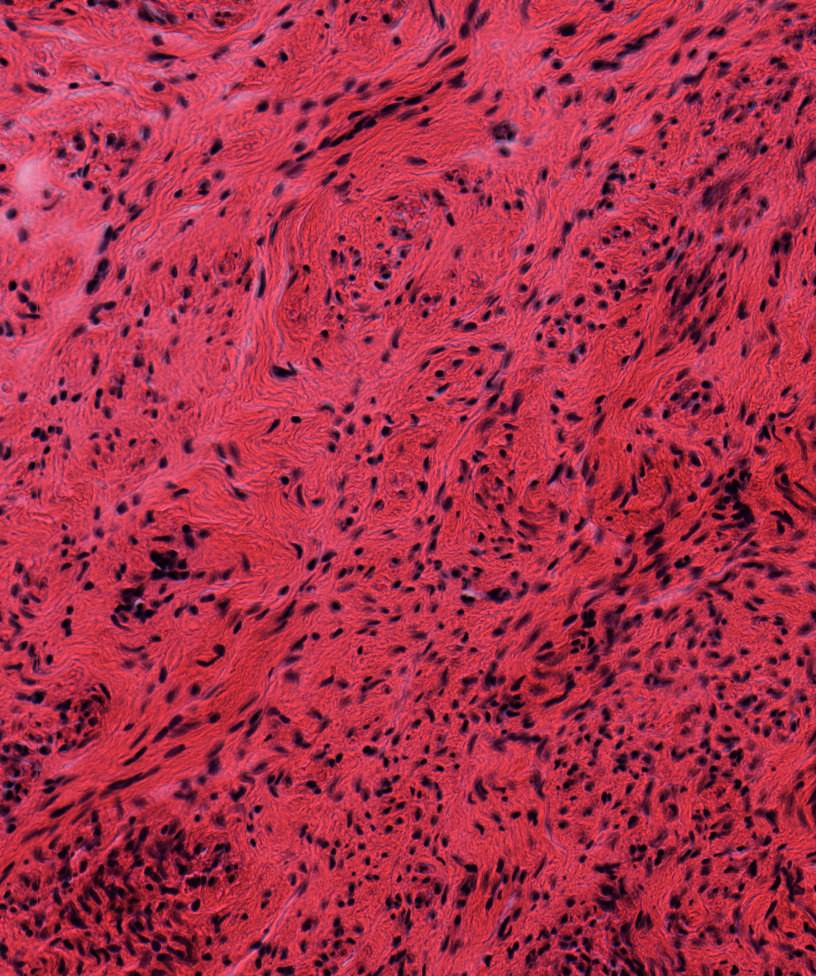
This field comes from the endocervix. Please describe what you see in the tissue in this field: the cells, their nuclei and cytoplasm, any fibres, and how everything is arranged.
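First, arrangement: spindle cells form short interlacing fascicles running in varying directions across the whole field. Second, matrix: abundant, brightly eosinophilic, wavy fibrillary material fills the spaces between nuclei. Third, cellularity: nuclei are more crowded in the lower half than in the upper left. Finally, fat cells: none are seen.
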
